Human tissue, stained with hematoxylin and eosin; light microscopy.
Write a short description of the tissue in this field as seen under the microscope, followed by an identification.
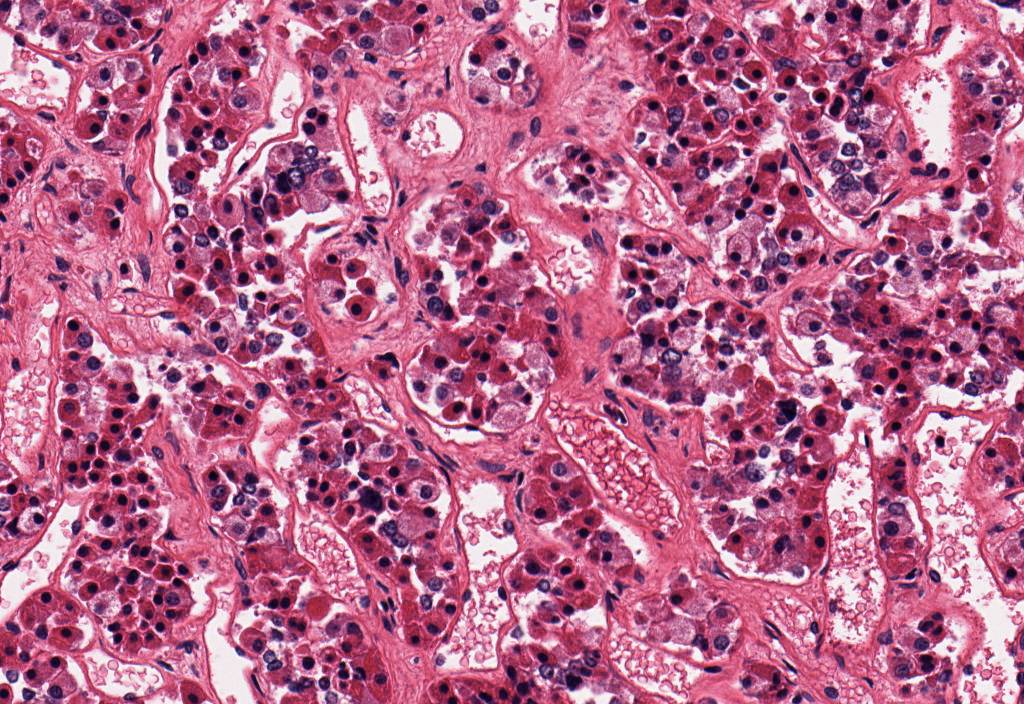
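Everywhere, cells sit in rounded and irregular nests with thin pink septa between. Thin-walled channels filled with red blood cells run between them, for instance just below centre and along the right edge. I see no glandular lumens with an orderly cell lining. This is pituitary.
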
